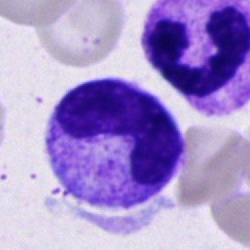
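Band neutrophil in the centre. Notice first its round, smooth outline. The nucleus is deeply indented into a curved, kidney-like form, running along the upper and right parts of the cell with its hollow toward the lower left. Around it, the cytoplasm is pale lilac.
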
